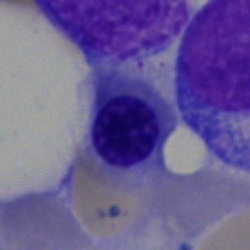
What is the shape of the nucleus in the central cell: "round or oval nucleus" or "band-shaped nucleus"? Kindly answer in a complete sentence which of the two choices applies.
This cell has a nucleus shaped as a single compact round or oval mass.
